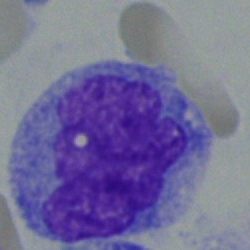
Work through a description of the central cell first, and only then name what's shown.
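Point one, the nucleus: irregular and folded, with indentations in its border. Point two, a small bright white round spot over the left part of that nucleus. Point three, a moderate rim of pale grey-blue cytoplasm surrounding it, showing only a faint fine texture and no coarse granules. Last, the name: monocyte.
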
